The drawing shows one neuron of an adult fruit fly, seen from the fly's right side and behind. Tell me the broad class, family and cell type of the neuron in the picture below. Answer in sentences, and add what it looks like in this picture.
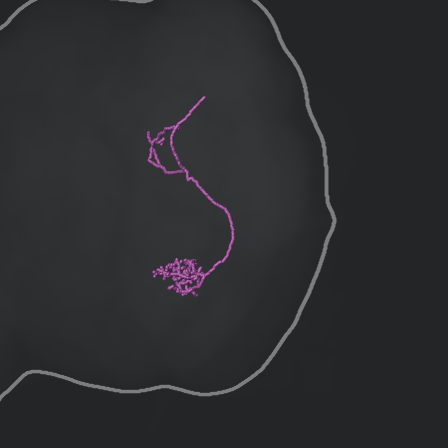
It is a visual projection neuron. The family is hemilineage VPNd1. Its cell type is LC29. No cell body is drawn. As drawn here it is taller than it is wide.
